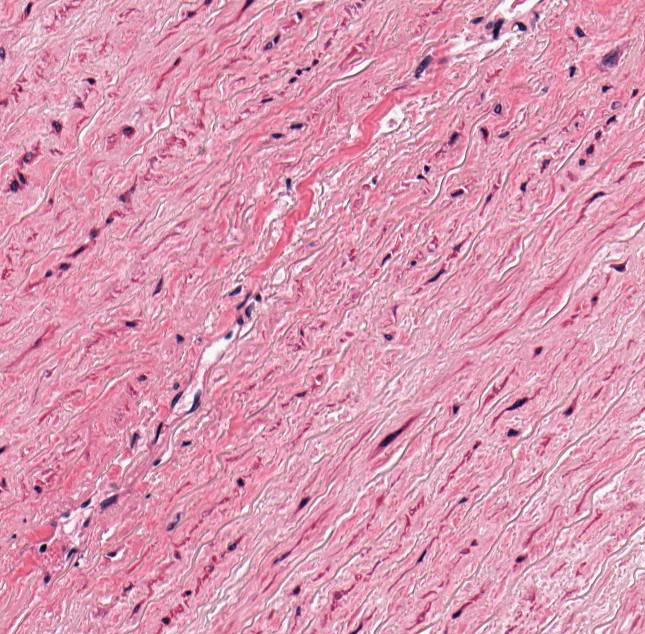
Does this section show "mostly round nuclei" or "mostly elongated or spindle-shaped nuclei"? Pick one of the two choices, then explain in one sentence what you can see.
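Mostly elongated or spindle-shaped nuclei. Most nuclei are dark, slender and spindle-shaped, lying parallel to the fibres.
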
